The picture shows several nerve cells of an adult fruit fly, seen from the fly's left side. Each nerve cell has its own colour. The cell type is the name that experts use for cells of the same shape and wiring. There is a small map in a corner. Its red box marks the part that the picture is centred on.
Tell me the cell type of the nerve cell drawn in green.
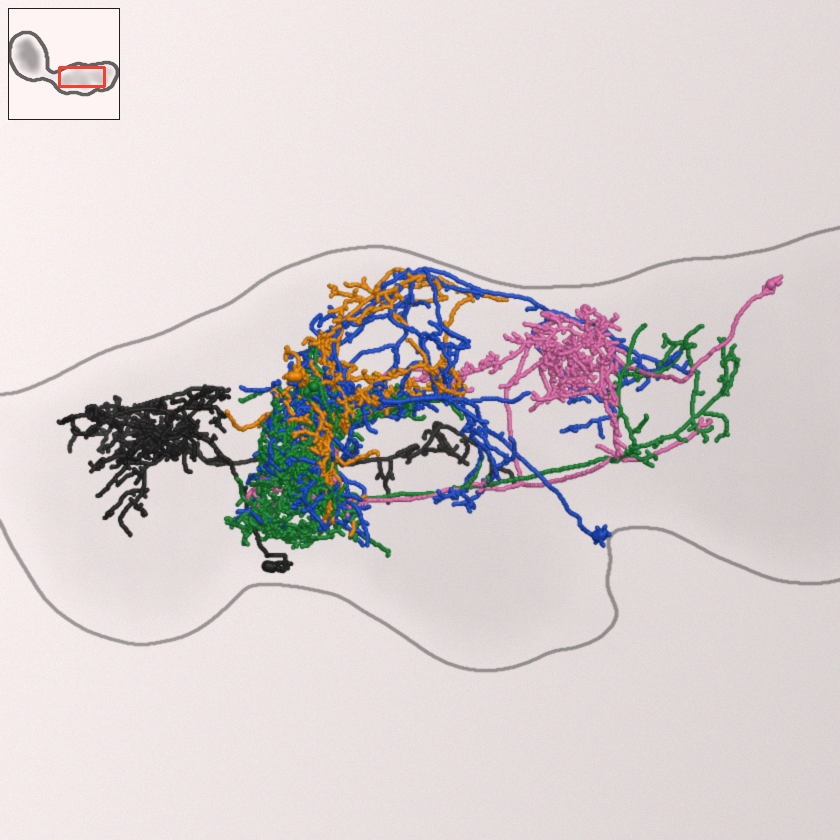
IN17A023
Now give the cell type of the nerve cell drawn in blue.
IN12A006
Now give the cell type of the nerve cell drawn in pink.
IN17B015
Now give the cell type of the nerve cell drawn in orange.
IN17A049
